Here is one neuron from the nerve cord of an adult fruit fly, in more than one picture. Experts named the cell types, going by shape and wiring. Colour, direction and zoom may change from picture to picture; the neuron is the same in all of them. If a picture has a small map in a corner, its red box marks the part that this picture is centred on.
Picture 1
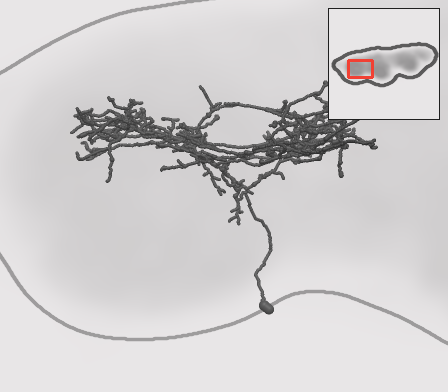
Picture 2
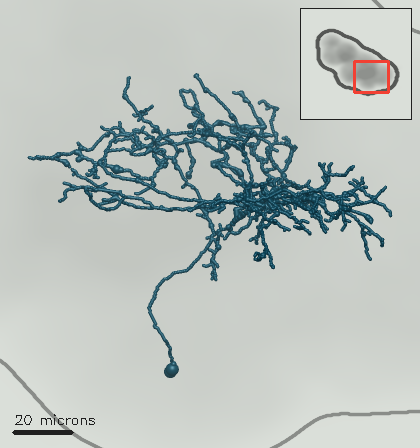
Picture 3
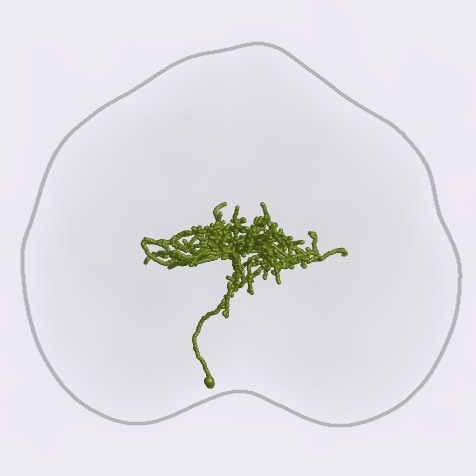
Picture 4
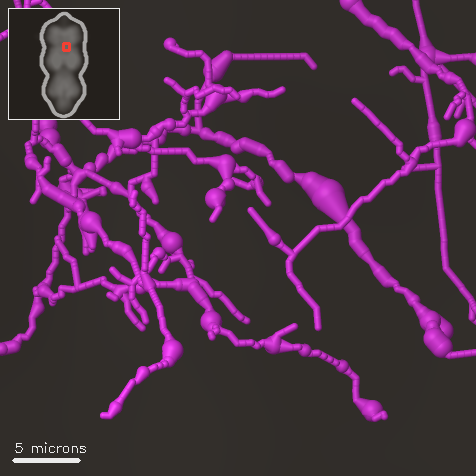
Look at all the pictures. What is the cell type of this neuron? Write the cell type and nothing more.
IN05B051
